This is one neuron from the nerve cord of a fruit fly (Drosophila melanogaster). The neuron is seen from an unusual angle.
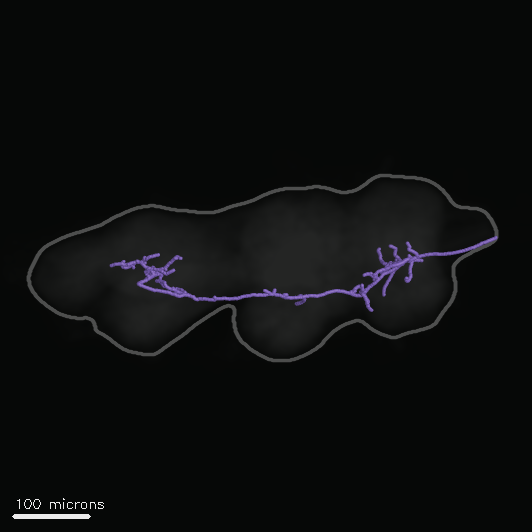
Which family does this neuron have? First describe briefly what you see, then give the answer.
No cell body is drawn. From left to right in the picture it spans about 500 microns. Its broad class is descending neuron. Its family is DNde.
